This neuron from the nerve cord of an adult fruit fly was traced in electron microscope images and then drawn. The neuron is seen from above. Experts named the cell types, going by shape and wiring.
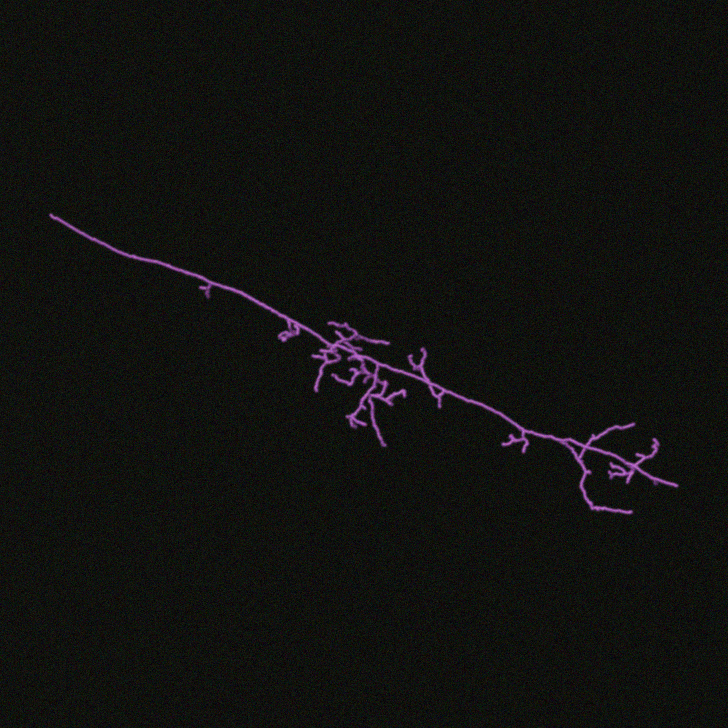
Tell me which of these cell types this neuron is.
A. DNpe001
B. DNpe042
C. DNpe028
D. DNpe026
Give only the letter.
D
